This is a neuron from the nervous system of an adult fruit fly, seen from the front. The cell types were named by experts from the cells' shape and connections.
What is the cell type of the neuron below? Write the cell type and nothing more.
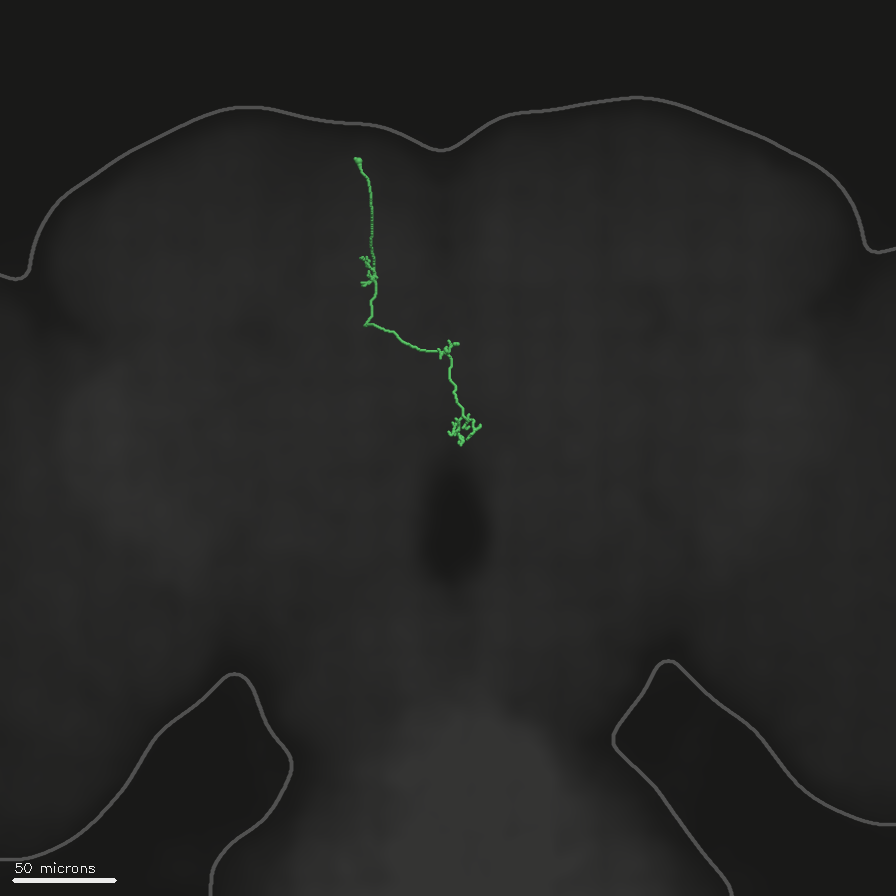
PFNp_c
